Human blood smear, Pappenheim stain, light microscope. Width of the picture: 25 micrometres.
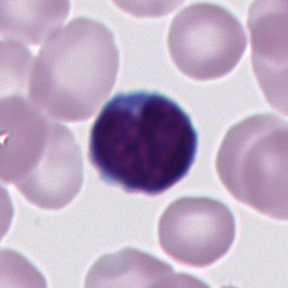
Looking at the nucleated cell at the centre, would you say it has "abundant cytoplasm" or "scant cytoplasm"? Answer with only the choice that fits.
Scant cytoplasm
